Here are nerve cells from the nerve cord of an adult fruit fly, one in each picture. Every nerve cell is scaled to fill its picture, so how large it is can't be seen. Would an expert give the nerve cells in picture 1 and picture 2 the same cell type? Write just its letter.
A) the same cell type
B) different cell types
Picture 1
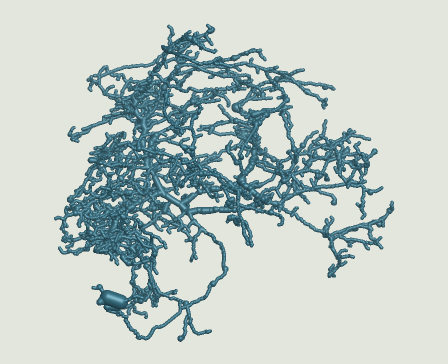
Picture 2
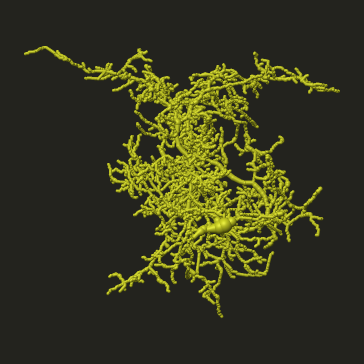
A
